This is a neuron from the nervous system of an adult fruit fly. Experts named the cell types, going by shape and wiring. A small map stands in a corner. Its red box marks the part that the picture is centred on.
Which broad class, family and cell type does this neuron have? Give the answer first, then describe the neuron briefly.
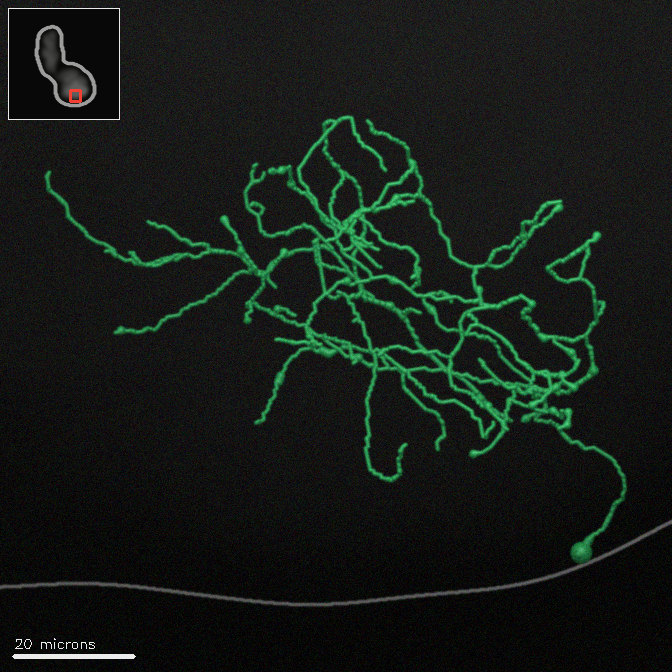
This is a central-brain intrinsic neuron. Its family is hemilineage ALl1_dorsal. The cell type is lLN12A. The cell body is at the lower right of the picture. By the scale bar it is about 95 microns wide in this view. The picture shows dozens of branch ends.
